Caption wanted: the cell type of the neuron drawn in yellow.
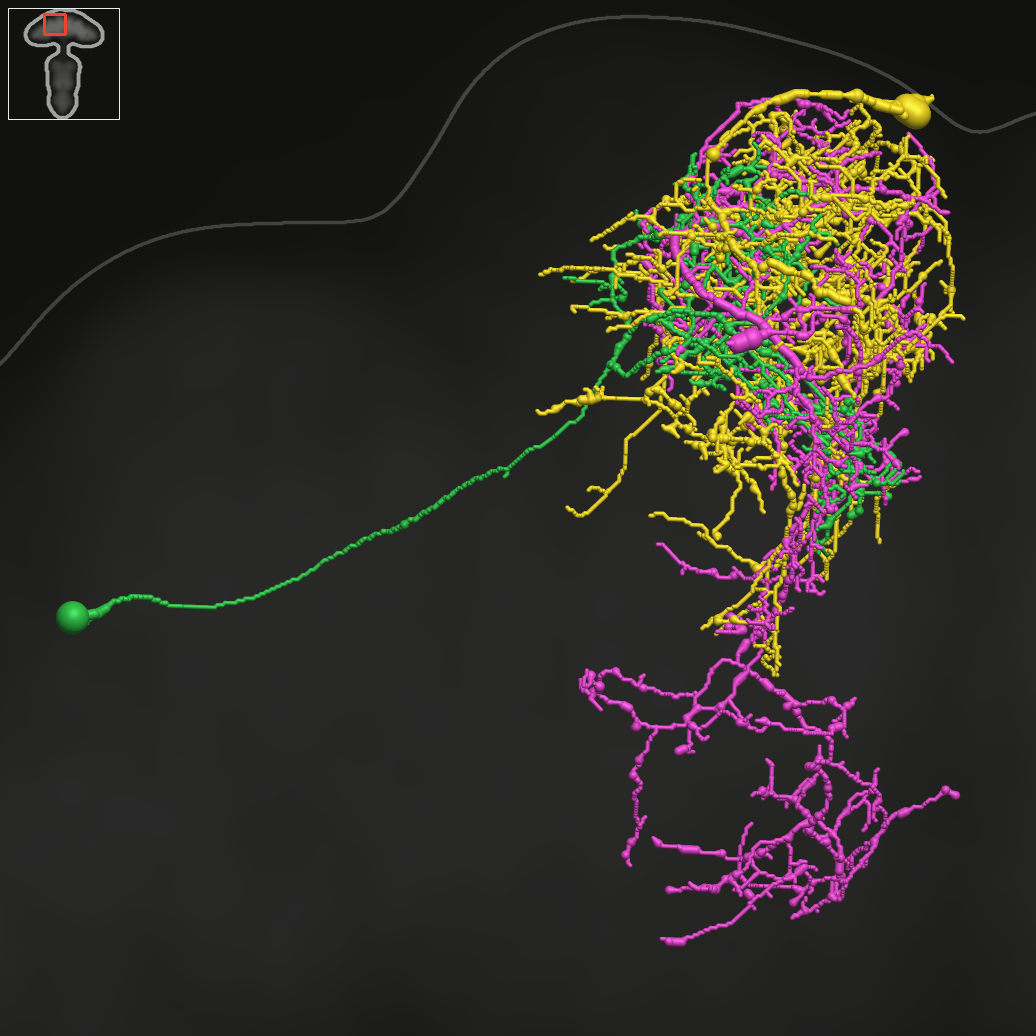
SMP154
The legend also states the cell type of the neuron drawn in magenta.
SMP050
